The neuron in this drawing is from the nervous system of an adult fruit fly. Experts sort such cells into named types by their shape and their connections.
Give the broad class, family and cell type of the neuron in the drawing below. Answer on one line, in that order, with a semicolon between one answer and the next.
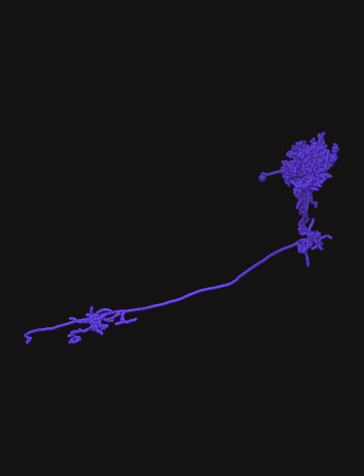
descending neuron; DNp; DNp103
